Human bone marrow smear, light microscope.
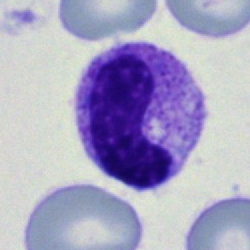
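Band neutrophil, the one in the middle of this stained bone marrow smear. Its outline is round to slightly oval and smooth, and the bean-shaped nucleus has its indentation facing right. The chromatin's dark purple and condensed, with fine purple granules scattered through the cytoplasm.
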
